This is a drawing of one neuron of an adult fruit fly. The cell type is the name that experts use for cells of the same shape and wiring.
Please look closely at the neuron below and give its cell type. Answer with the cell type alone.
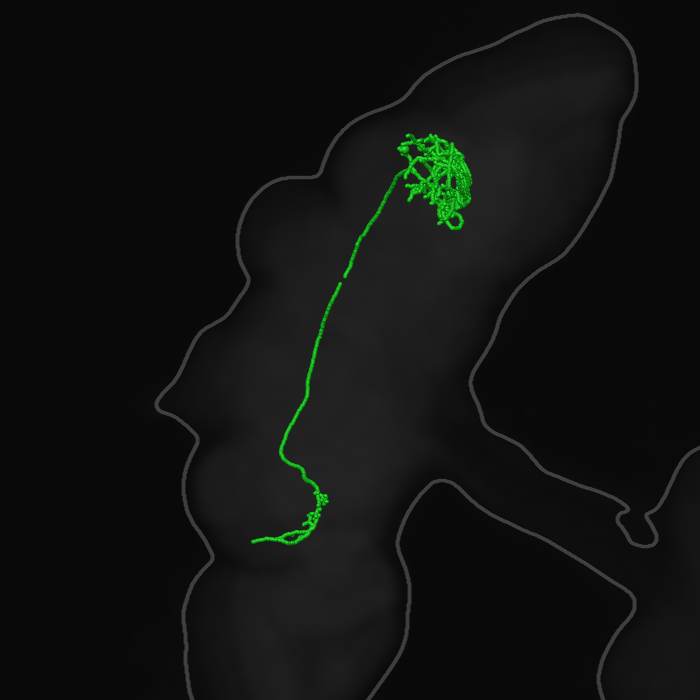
PVLP007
